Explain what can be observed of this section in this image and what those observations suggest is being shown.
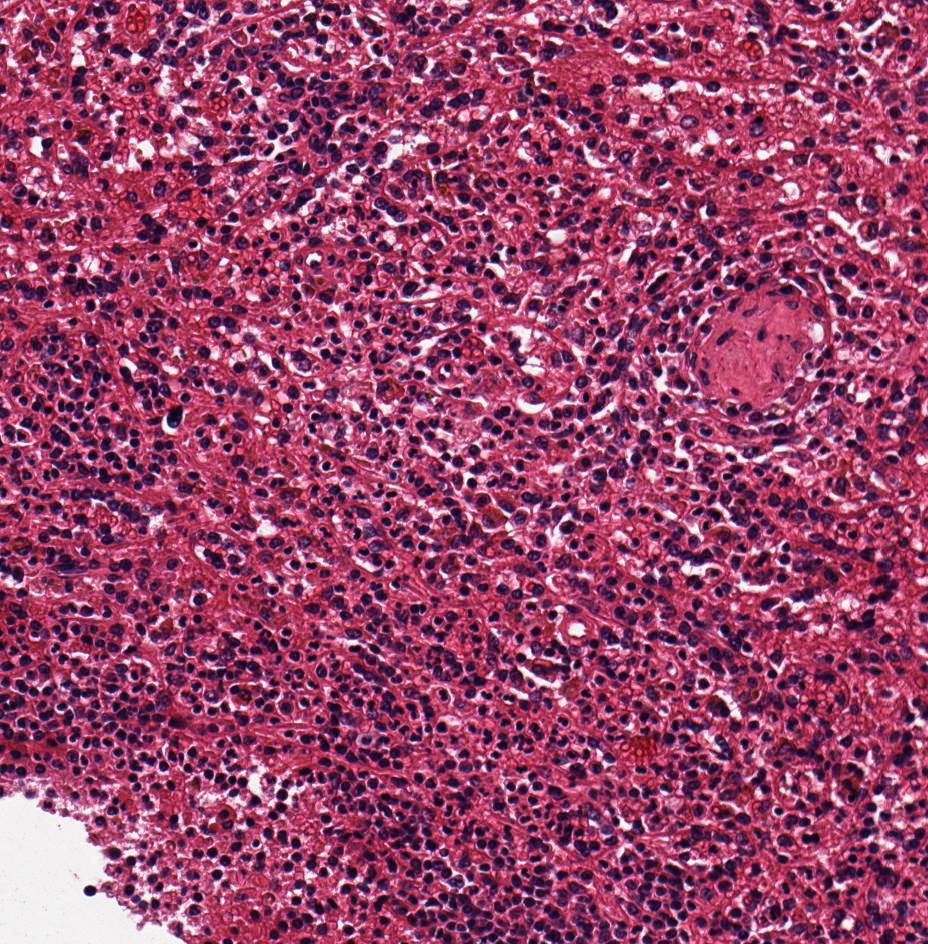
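First, architecture: a dense sheet of cells, with no epithelium or glands. Next, cells: mostly small and round, with dark, dense nuclei and scant cytoplasm, packed tightest in the lower half. Then the vessel: a single round small one, upper right, its wall a homogeneous glassy pink mass with no open lumen. Red blood cells gather in small clusters and narrow channels between the nucleated cells, mostly in the upper part. Finally, the section is spleen.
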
